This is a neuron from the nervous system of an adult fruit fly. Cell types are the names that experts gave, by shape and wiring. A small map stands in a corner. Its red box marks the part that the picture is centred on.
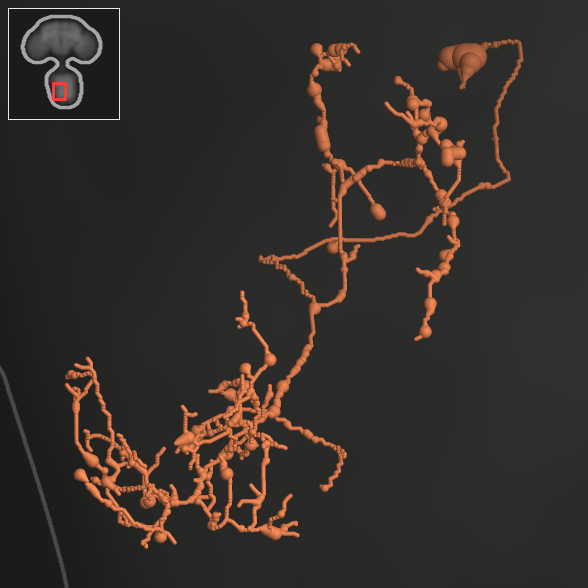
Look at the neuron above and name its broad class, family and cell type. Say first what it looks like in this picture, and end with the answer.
The picture shows dozens of branch ends. In this view it is about as wide as it is tall. It is a nerve-cord intrinsic neuron. The family is hemilineage 14A. Its cell type is IN14A046.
